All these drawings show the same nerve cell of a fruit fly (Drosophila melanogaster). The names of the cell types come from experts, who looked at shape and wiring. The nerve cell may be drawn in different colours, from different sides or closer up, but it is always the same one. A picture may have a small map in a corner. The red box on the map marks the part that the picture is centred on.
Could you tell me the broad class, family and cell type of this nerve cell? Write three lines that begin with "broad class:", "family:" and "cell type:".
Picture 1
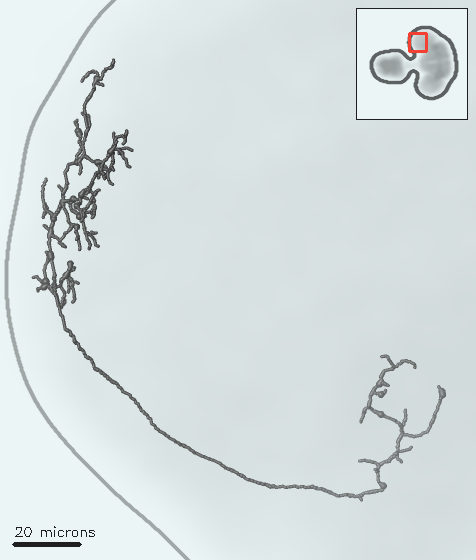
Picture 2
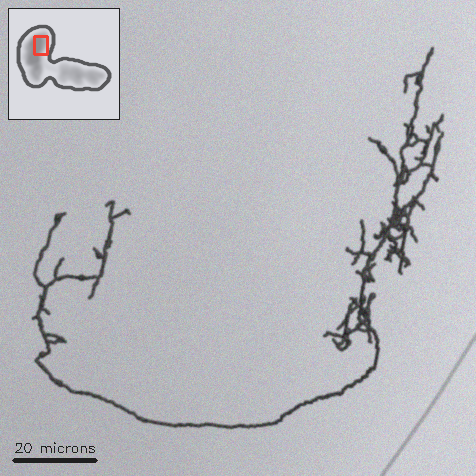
broad class: optic-lobe intrinsic neuron
family: Tm
cell type: Tm26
